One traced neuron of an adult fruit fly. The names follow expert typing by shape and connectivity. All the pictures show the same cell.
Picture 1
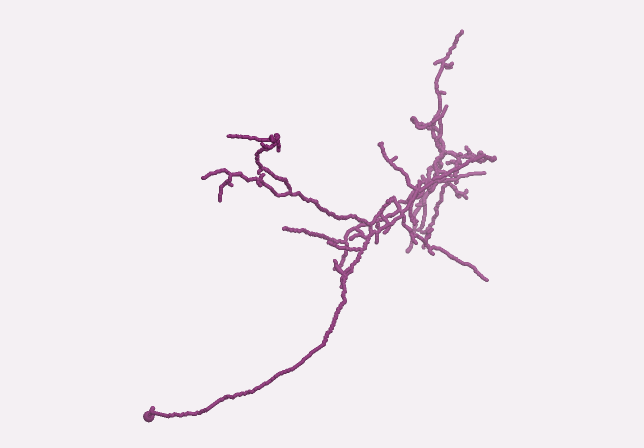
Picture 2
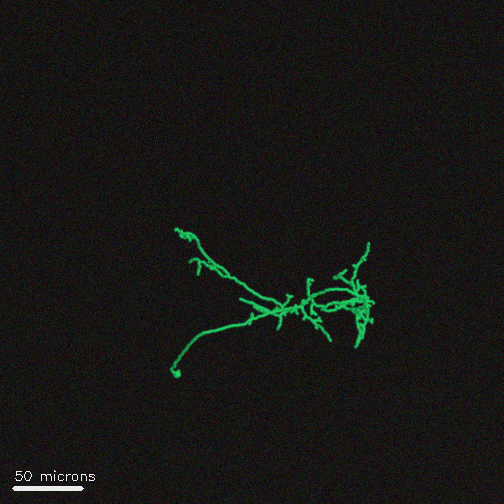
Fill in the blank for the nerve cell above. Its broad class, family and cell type: central-brain intrinsic neuron; hemilineage LALv1_ventral; PS077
